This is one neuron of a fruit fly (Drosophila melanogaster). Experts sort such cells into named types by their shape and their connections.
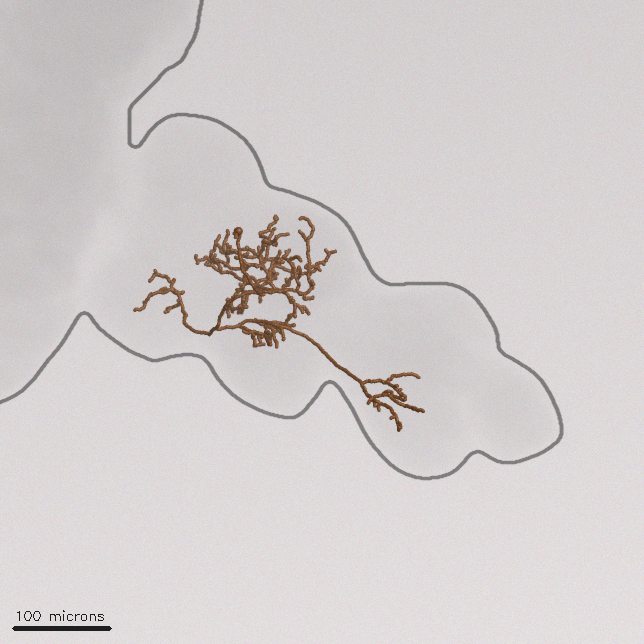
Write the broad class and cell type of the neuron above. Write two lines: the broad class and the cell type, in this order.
nerve-cord intrinsic neuron
INXXX134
